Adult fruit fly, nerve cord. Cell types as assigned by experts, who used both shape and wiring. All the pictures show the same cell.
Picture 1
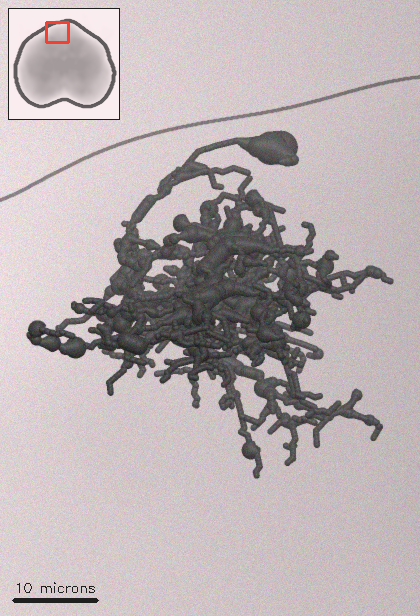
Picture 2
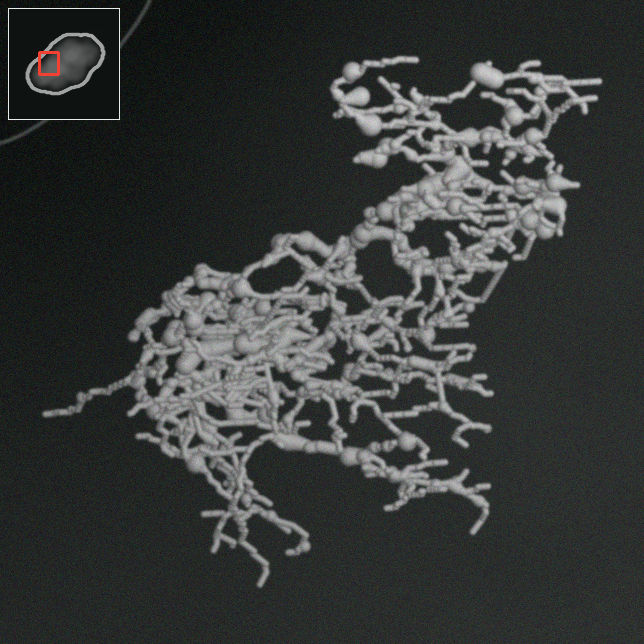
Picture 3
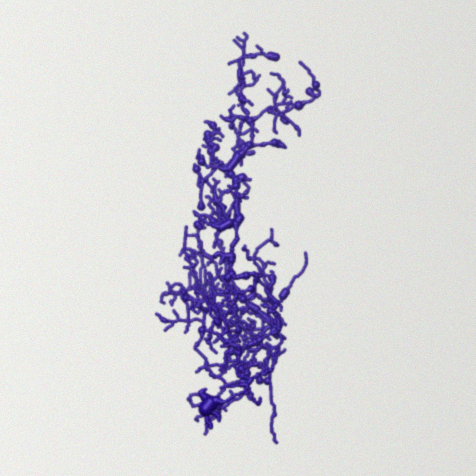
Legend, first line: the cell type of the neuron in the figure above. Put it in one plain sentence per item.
The cell type is IN19A099.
